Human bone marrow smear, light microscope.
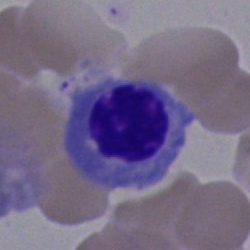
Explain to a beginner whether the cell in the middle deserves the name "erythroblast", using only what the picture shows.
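Deciding feature: chromatin dense, staining dark purple. Verdict: erythroblast fits.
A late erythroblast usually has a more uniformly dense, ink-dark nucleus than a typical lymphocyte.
The dense dark chromatin here thus leans toward erythroblast rather than lymphocyte. Cytoplasm: blue, without granules, with a small paler area beside the nucleus at its lower left.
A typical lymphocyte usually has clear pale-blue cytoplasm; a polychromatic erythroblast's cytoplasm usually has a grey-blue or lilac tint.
Outline: roughly round, edges slightly irregular. Red cells press against it on several sides.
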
